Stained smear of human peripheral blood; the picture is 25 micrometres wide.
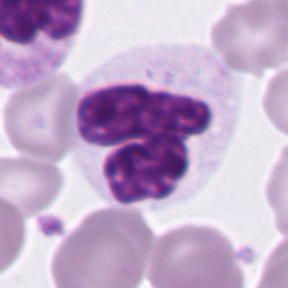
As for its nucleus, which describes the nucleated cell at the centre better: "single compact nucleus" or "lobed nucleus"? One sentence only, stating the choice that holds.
In this cell, the nucleus is divided into separate lobes.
